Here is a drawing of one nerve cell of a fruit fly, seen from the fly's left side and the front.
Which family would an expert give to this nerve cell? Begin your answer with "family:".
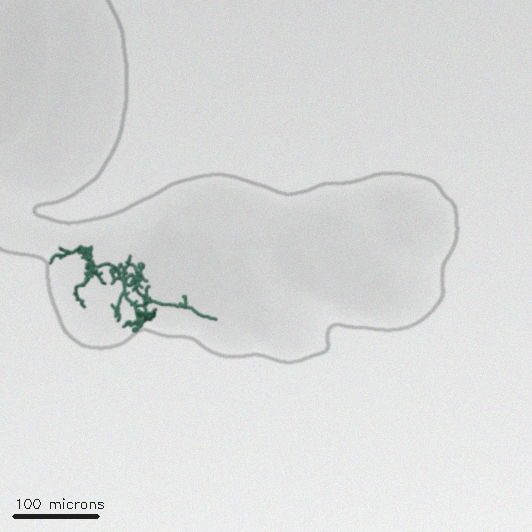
family: hemilineage 03A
